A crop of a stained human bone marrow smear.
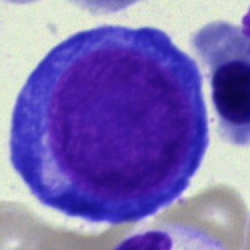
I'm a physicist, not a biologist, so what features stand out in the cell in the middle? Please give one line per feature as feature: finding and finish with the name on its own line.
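Outline: roughly round, edge slightly bumpy
Chromatin: finely granular, evenly spread, no coarse dark clumps
Cytoplasm: paler zone against lower left of nucleus
Granules: none visible in cytoplasm
Name: proerythroblast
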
